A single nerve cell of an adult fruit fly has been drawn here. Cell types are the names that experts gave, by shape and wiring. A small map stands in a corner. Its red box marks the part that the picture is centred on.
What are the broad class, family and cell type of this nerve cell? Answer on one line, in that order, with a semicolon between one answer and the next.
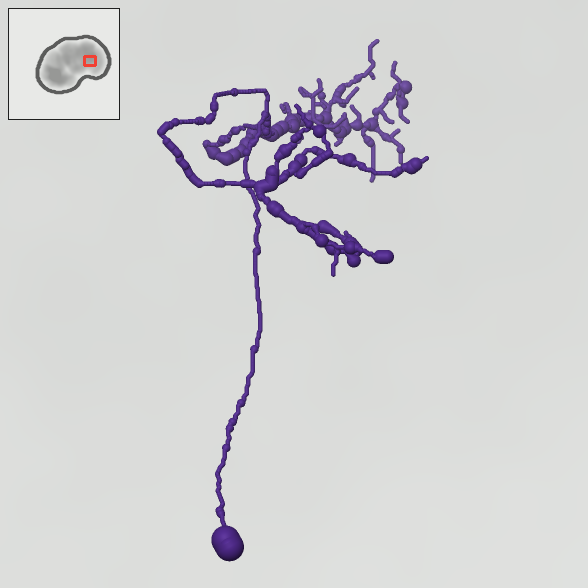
visual projection neuron; LC; LC12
